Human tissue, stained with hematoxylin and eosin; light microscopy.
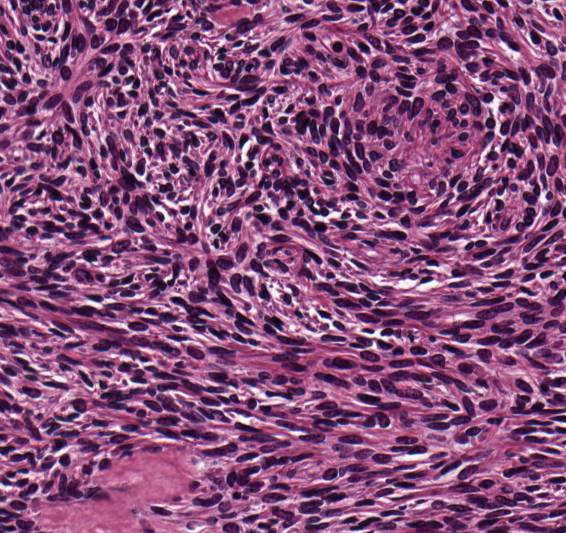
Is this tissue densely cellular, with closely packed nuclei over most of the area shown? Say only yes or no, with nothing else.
Yes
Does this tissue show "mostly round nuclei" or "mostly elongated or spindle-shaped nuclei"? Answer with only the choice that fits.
Mostly elongated or spindle-shaped nuclei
